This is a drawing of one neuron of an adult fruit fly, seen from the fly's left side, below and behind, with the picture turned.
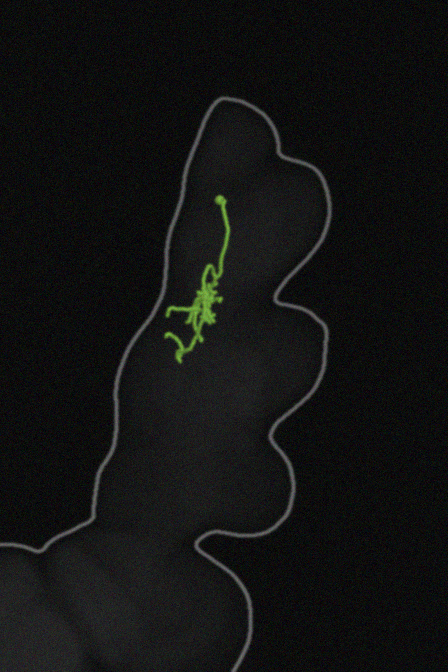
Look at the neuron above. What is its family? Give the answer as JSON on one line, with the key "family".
{"family": "hemilineage 07B"}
